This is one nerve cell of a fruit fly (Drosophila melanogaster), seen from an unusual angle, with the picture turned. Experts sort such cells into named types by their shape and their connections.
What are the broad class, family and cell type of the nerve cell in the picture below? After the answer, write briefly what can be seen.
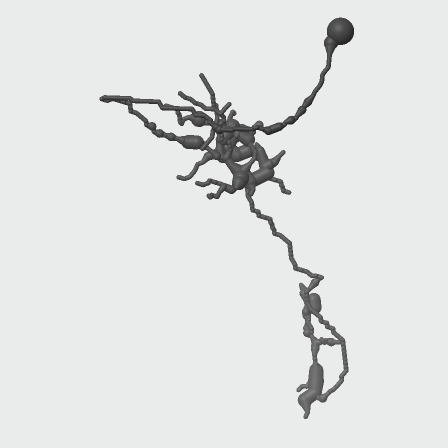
Its broad class is optic-lobe intrinsic neuron. Its family is Mi. The cell type is Mi9. Its cell body lies at the upper right of the picture. In this view it is taller than it is wide.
